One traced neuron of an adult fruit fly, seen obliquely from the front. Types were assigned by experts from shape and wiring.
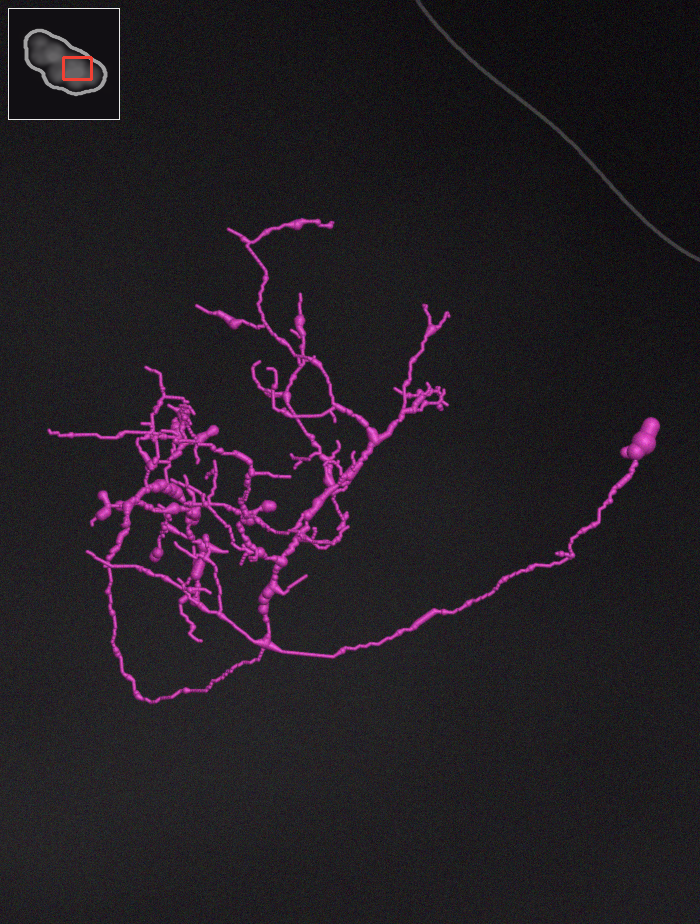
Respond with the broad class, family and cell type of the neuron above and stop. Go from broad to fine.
nerve-cord intrinsic neuron; hemilineage 09A; IN09A045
